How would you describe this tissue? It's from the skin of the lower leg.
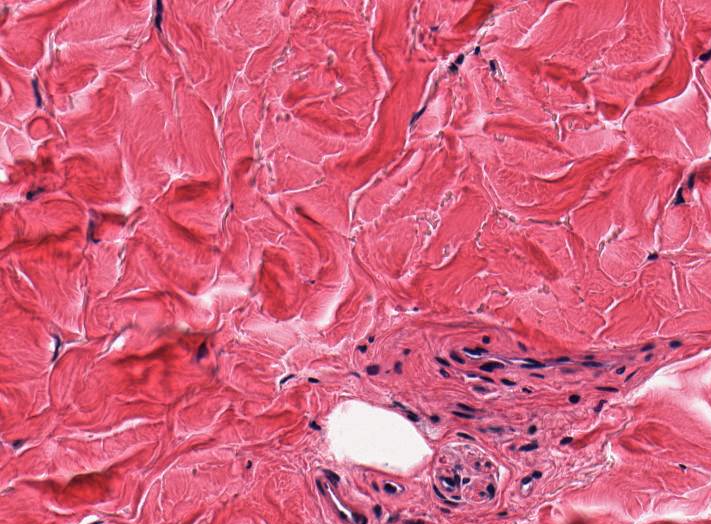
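Thick pink collagen bundles occupy most of the field, interlacing as they run in many different directions. Thin, dark, elongated fibroblast nuclei lie sparsely between the bundles. In the lower right is a looser, more cellular zone containing many small dark nuclei.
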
